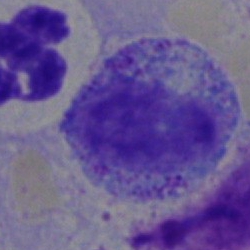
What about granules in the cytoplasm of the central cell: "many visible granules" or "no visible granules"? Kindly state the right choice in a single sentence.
The cell's cytoplasm is rich in visible granules.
